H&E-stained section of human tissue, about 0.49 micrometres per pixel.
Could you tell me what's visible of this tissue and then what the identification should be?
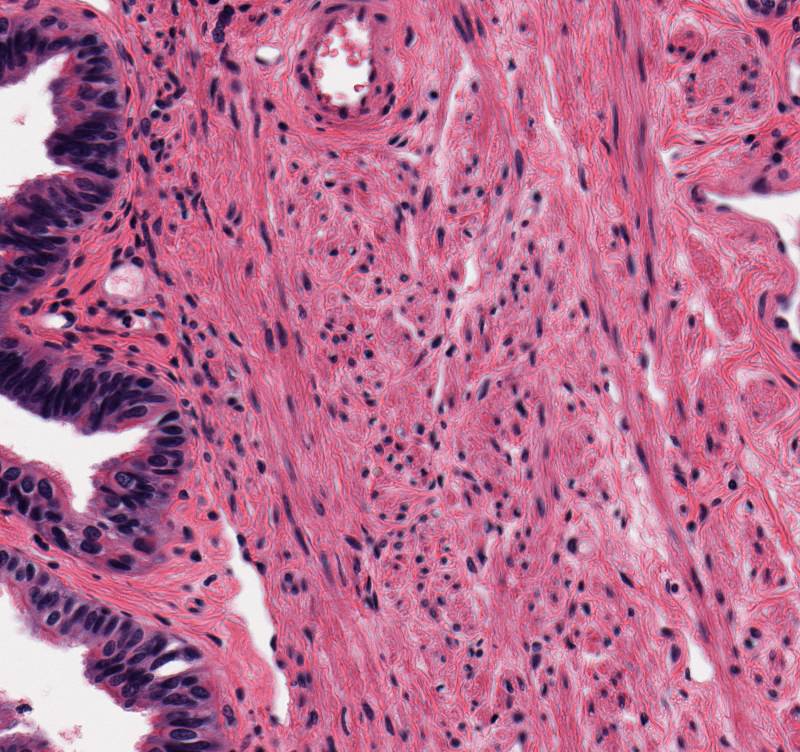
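Lining the empty lumen at the left edge is a folded epithelium of tall columnar cells with crowded nuclei. Dense pink stroma fills the centre and right, made of pink spindle cells in bundles running mainly from top to bottom, with no fat cells anywhere. This is fallopian tube.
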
